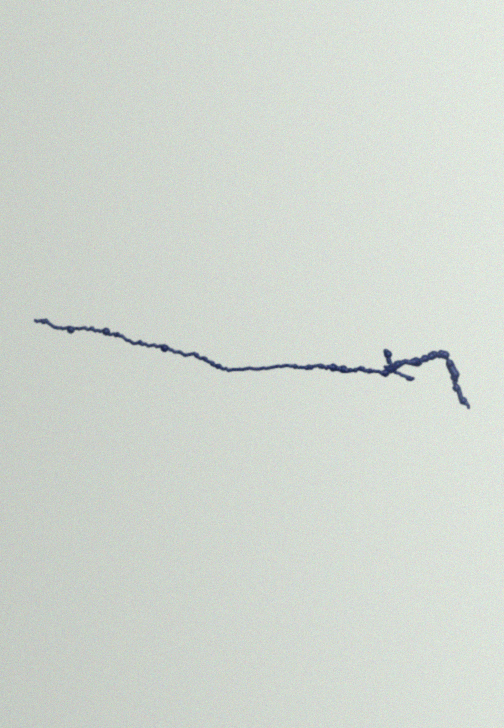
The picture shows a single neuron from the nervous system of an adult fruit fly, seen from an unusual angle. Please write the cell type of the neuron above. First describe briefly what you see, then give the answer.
The drawing shows no cell body. There are a dozen or fewer branch ends. Its broad class is sensory neuron entering the brain. Its cell type is JO-ED2_a.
